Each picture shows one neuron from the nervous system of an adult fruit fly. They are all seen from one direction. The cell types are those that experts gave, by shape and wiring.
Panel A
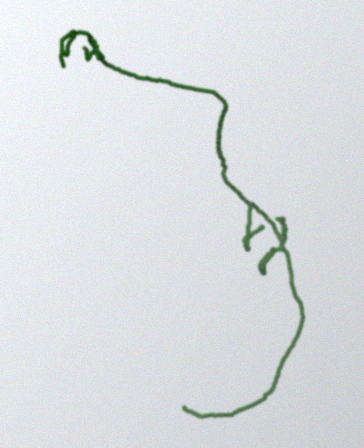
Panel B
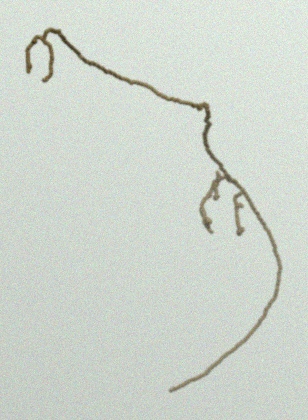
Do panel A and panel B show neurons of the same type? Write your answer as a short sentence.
They are of the same cell type.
